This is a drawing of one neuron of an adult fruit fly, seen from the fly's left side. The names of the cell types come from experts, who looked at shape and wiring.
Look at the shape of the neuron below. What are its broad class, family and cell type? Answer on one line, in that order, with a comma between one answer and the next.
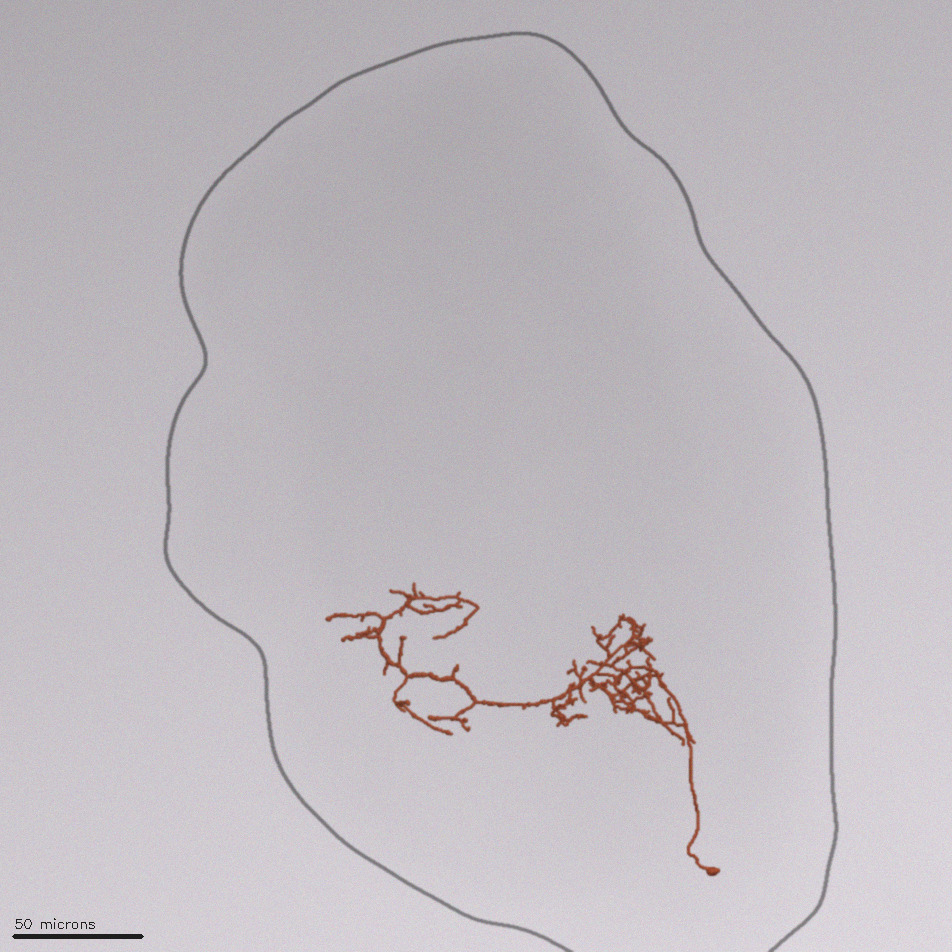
central-brain intrinsic neuron, hemilineage LB3, CB0982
